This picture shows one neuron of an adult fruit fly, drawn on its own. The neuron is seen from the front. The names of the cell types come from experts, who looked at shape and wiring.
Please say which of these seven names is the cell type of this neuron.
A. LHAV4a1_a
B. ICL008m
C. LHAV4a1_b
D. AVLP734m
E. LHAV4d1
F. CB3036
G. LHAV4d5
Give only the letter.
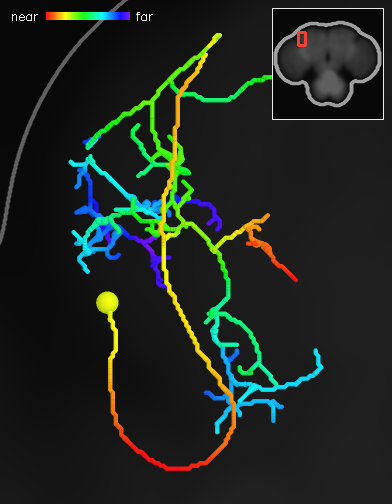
G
